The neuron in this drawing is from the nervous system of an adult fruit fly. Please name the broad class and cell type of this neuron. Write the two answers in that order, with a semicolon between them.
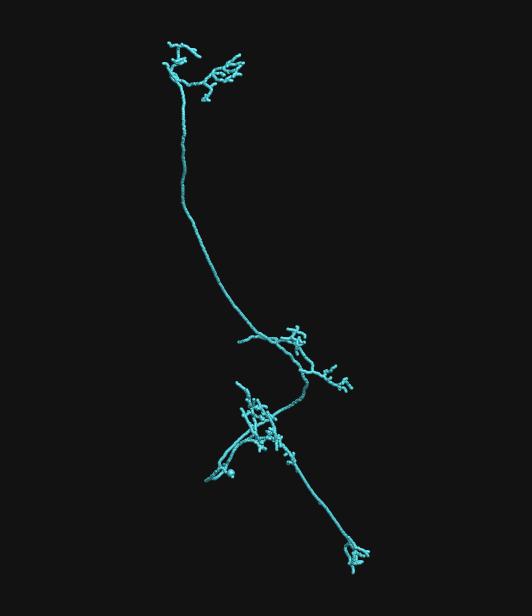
ascending neuron; ANXXX200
